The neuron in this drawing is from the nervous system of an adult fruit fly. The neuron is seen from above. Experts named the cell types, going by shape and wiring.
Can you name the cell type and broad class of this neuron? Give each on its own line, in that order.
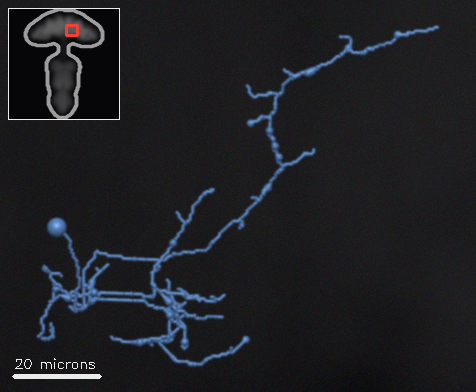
CB1374
central-brain intrinsic neuron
